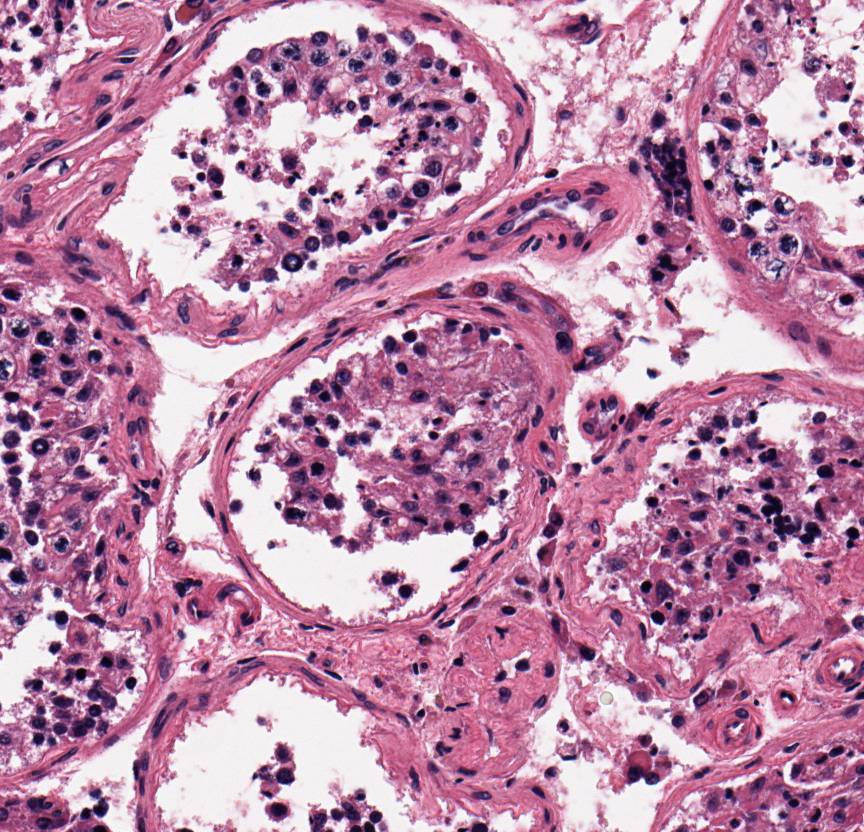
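Testis: several round to oval tubules cut across, separated by narrow interstitial strips. Thick, pink, layered walls hold flattened spindle-shaped nuclei in concentric rings. Detached rounded cells, loosely scattered, fill them instead of an orderly lining; many nuclei are round and dark, some small, very dense, shrunken.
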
